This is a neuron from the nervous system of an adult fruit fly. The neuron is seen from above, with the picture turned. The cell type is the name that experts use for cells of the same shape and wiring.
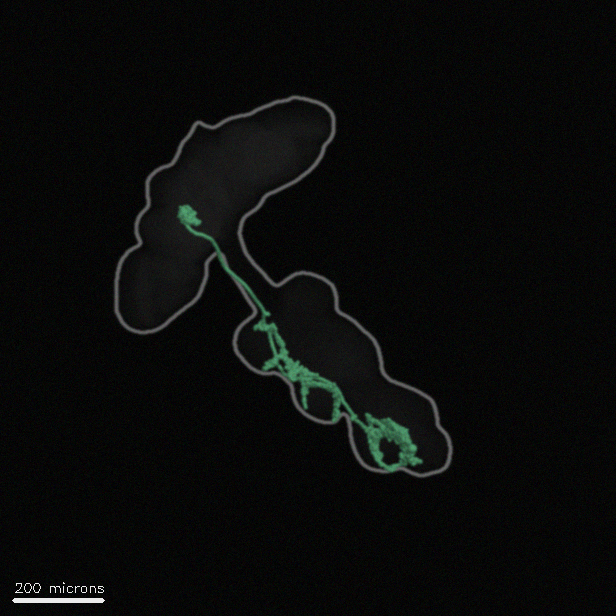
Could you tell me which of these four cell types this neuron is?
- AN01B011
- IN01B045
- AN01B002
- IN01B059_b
AN01B002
